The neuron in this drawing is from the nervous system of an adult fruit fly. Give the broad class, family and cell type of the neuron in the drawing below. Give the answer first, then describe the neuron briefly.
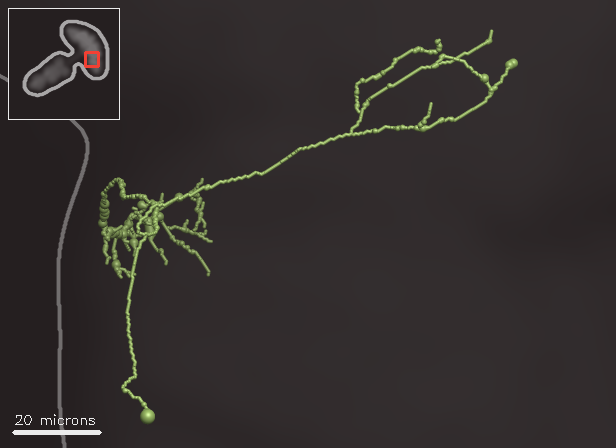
It is a visual projection neuron. Its family is hemilineage VPNp2. Its cell type is LC18. It is in the brain and does not reach the nerve cord. Its cell body lies at the lower left of the picture. From left to right in the picture it spans about 95 microns.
